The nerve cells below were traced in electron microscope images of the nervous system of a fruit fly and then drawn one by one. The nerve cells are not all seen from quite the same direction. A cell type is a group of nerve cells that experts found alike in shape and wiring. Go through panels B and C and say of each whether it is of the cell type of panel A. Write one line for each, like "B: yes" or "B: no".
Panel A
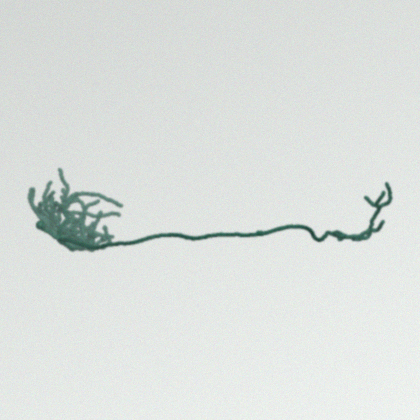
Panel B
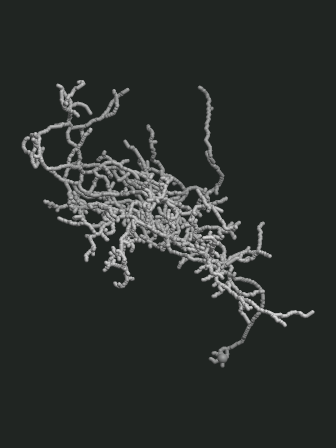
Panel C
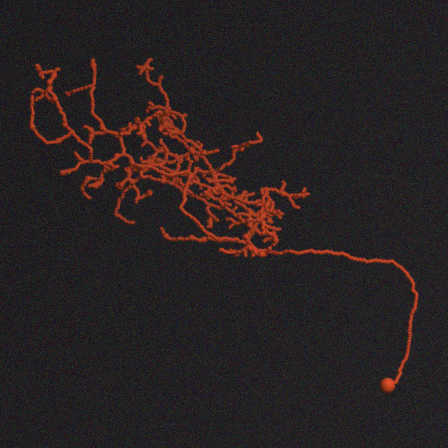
B: no
C: no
